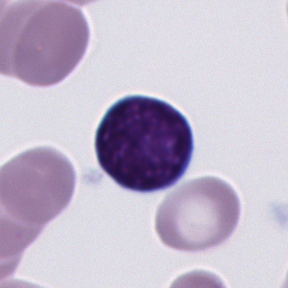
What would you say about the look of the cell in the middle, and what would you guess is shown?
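The cell has a round, smooth outline. Its nucleus fills almost the whole cell, and cytoplasm appears at most as a very thin rim at the edge. The chromatin is dense and dark purple. This is a typical lymphocyte.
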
